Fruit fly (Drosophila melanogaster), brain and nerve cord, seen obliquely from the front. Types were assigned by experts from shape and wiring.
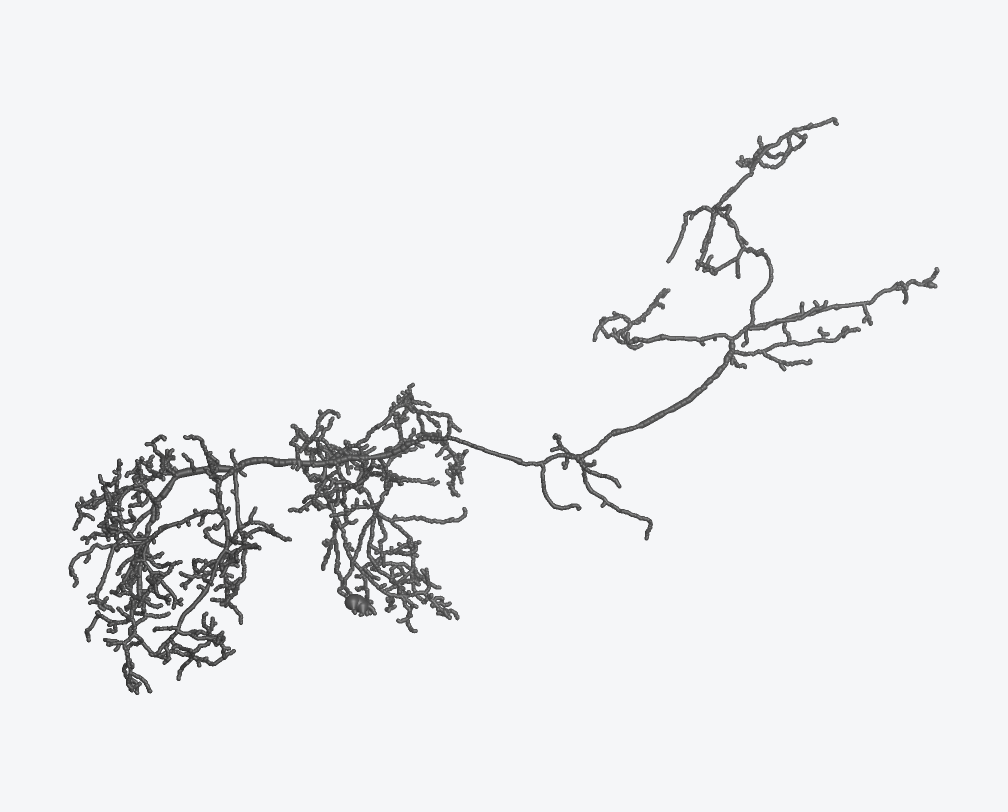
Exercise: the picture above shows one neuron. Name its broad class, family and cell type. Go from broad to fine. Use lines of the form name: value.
broad class: nerve-cord intrinsic neuron
family: hemilineage 07B
cell type: IN07B001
